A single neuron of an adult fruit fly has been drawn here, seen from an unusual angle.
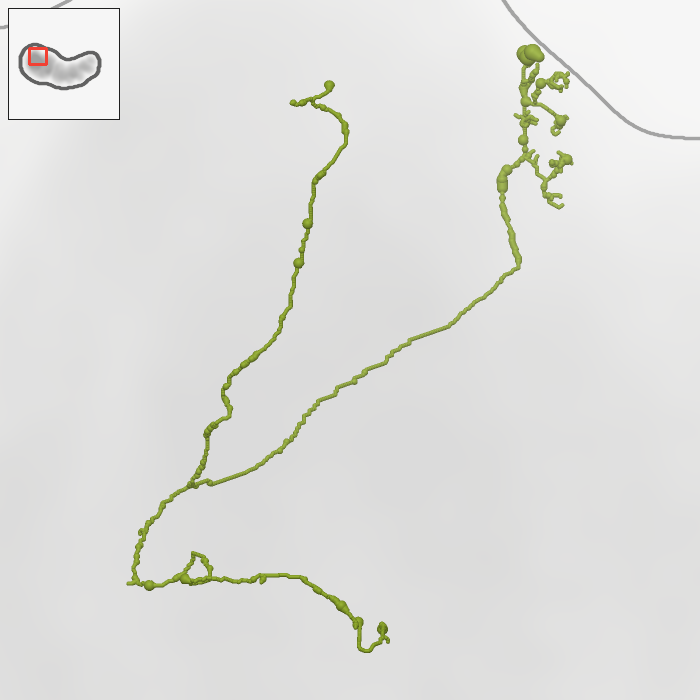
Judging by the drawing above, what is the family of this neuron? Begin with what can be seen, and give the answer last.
As drawn here it is taller than it is wide. This is a central-brain intrinsic neuron. Its family is called class Kenyon Cell.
